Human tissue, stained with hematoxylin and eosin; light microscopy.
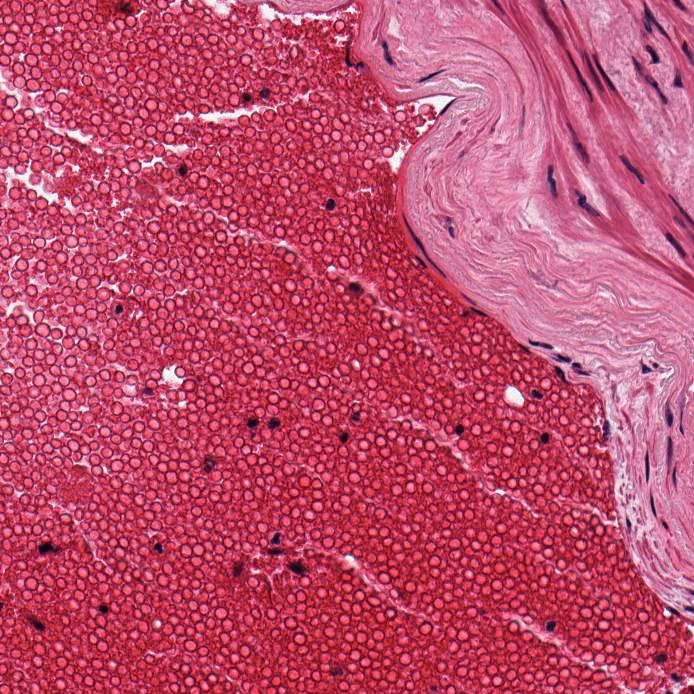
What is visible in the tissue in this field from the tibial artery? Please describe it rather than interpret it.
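Densely packed red blood cells occupy most of the field, chiefly on the left and lower side. They appear as small round profiles, many with paler centres. Only a few cells with small dark-purple nuclei lie scattered among them. Within the pink band, the nuclei are elongated and dark.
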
